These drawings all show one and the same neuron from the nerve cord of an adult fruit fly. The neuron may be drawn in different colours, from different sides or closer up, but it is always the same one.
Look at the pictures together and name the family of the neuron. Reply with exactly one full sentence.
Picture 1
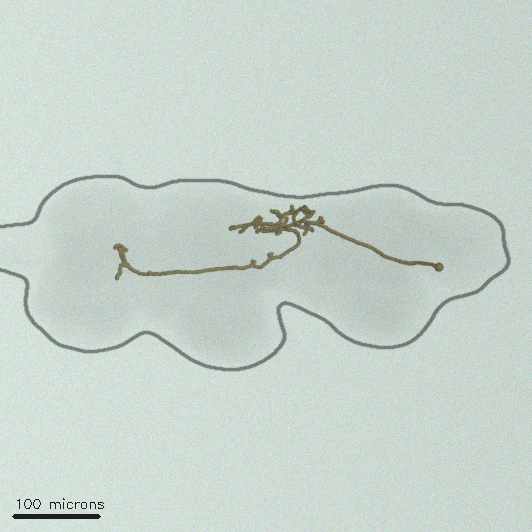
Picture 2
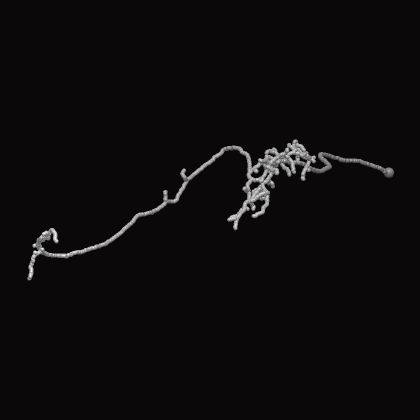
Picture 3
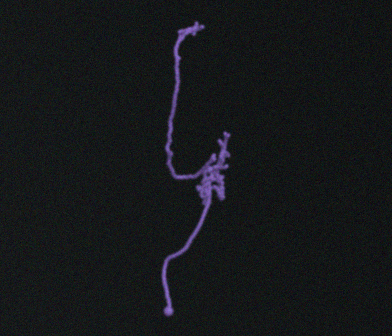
The family to which the neuron belongs is hemilineage 06A.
